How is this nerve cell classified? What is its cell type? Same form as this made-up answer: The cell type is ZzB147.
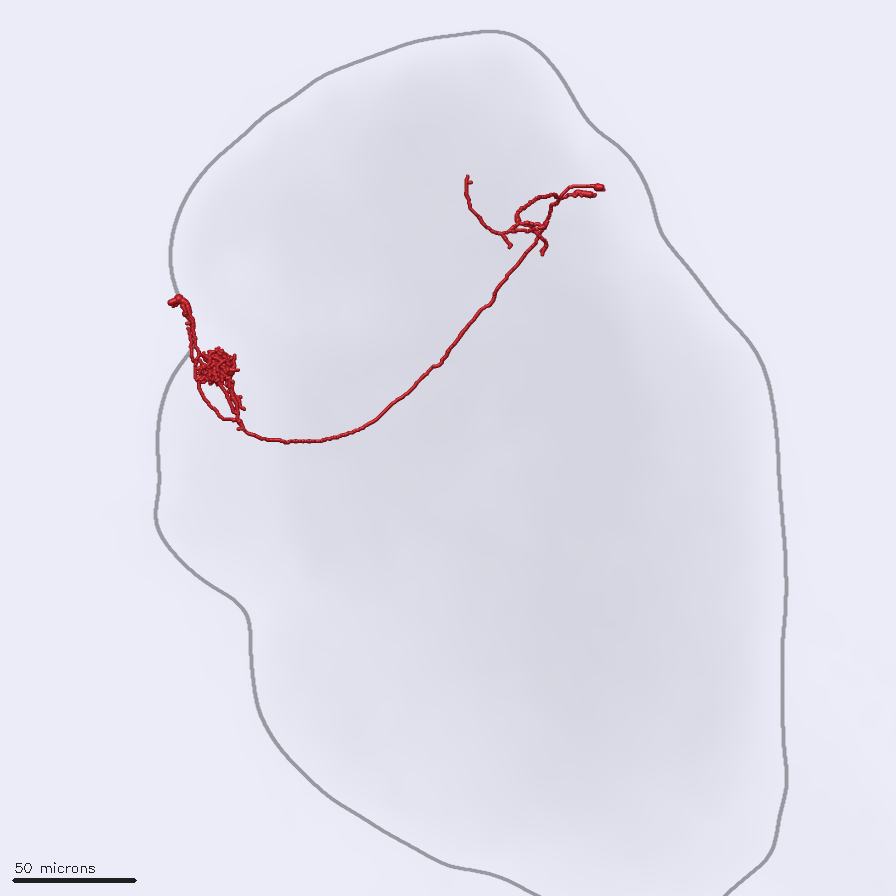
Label: The cell type is D_adPN.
